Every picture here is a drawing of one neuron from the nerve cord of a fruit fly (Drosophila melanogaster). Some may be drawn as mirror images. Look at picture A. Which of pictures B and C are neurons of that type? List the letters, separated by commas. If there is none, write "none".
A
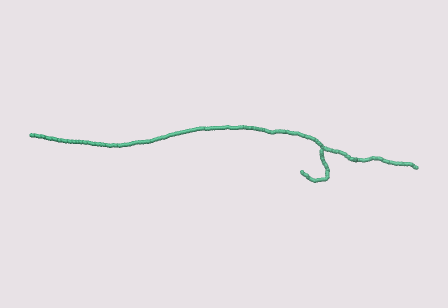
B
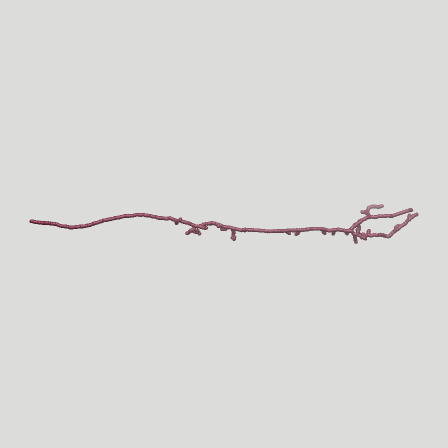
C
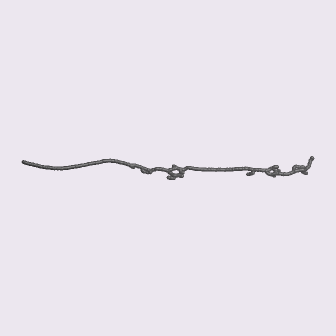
none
